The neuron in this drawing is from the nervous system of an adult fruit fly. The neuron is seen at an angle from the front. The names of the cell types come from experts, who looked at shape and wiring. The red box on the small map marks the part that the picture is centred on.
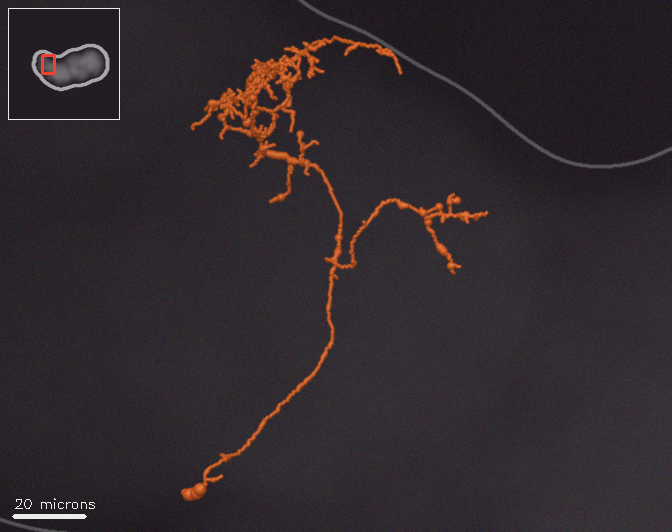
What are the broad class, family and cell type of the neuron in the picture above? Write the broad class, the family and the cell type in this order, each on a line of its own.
nerve-cord intrinsic neuron
hemilineage 13B
IN13B093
